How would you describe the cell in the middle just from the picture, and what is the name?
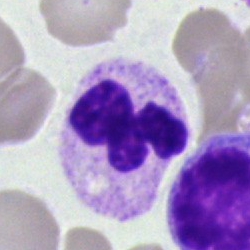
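Here the nucleus is split into lobes, joined to one another by narrowed parts. Its chromatin is dark purple and densely clumped. I notice the cytoplasm is abundant and pale pinkish-lilac, and fine, small purple granules are scattered all through it. This one is a segmented neutrophil.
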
